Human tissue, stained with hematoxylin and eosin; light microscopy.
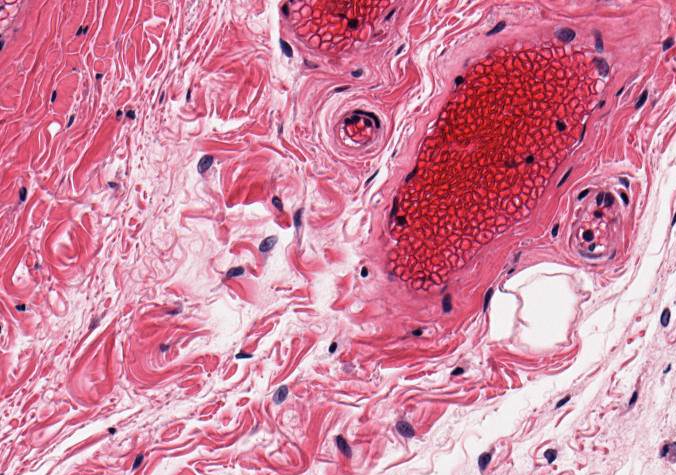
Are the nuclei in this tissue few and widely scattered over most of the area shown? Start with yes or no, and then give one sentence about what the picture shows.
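Yes. The stromal nuclei are sparse, small, dark and oval to spindle-shaped, consistent with fibroblasts.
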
